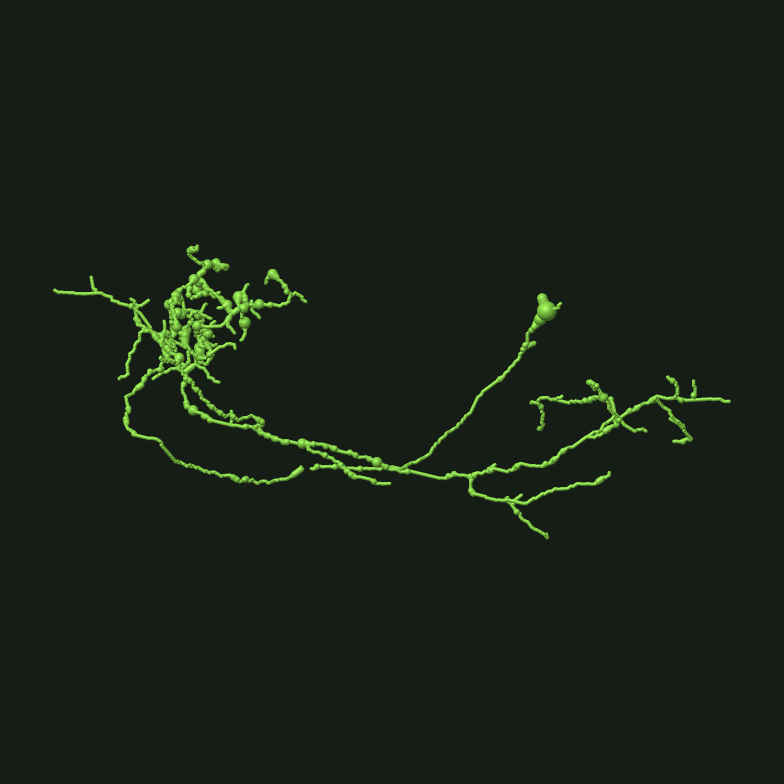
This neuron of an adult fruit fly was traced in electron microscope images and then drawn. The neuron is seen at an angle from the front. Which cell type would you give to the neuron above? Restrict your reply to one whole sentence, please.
Of the cell type SIP051 is this neuron.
